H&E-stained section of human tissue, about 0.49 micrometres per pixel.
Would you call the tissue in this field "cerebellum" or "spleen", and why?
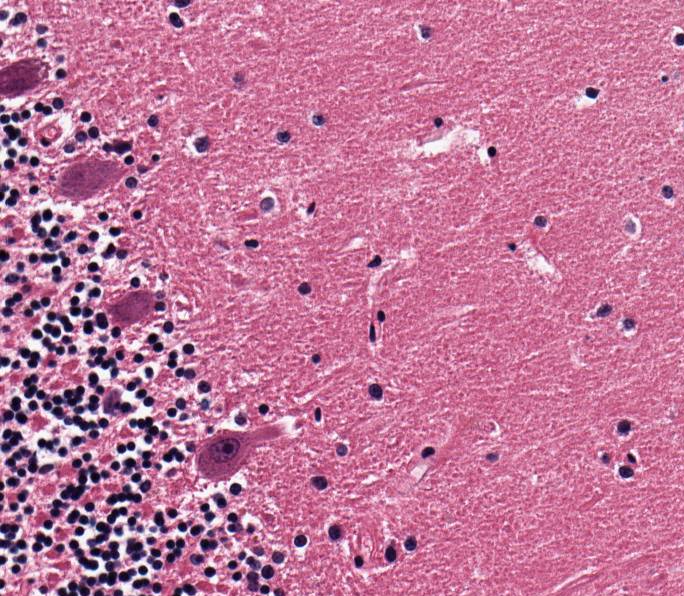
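Cerebellum. First, closely packed granule cells form a band of small dark nuclei down the left edge, not rounded nodules.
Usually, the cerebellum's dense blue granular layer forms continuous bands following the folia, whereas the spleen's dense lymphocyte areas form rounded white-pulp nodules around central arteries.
Second, the pale zone to the right is fibrillary pink neuropil with sparse nuclei.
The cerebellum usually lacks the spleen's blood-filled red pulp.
Large Purkinje cells line the border in a single row.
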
